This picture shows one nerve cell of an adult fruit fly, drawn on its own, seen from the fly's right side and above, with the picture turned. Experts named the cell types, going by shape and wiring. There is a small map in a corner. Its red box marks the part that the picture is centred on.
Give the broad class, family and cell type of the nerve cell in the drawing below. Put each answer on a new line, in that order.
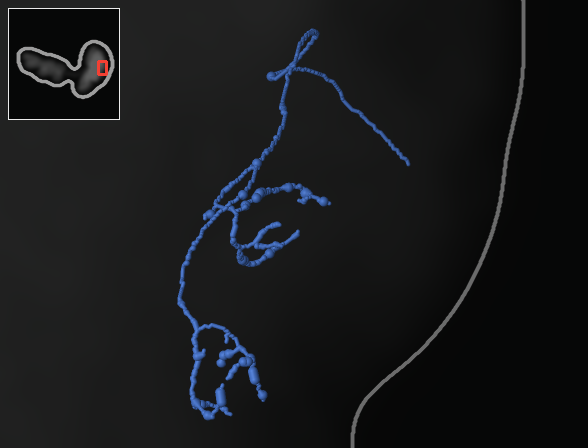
sensory neuron entering the brain
class olfactory
ORN_DM1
